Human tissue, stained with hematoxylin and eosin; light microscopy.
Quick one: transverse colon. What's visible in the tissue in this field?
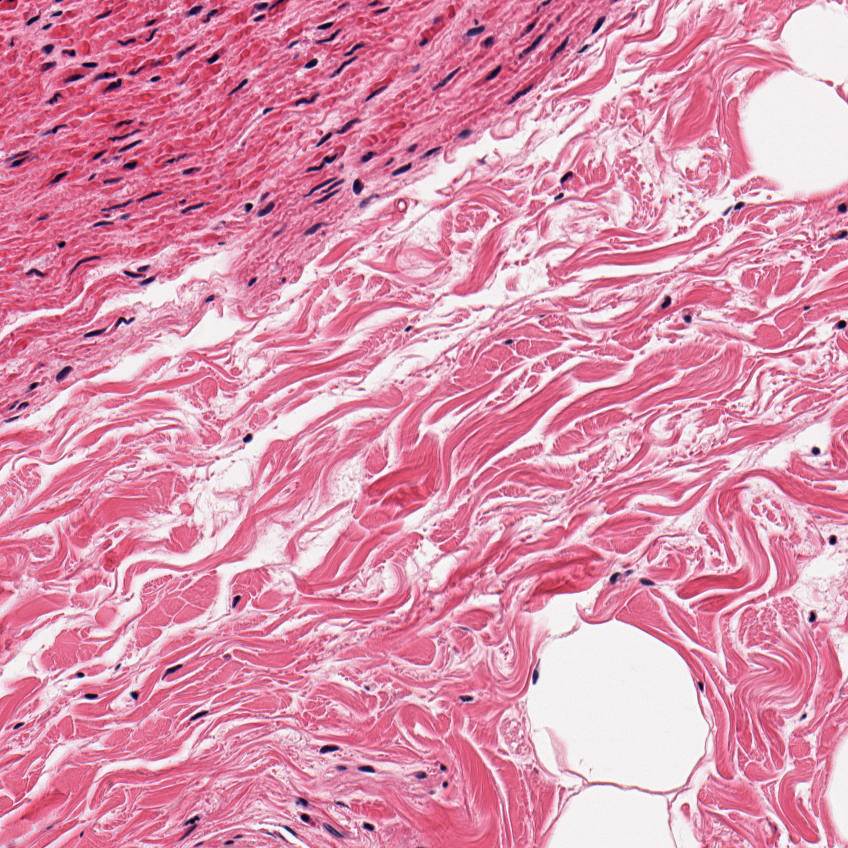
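Look first at the dense band in the upper left: it holds many dark, elongated, spindle-shaped nuclei lying parallel to its fibres. Now move below it, where the collagen bundles are thick, wavy and deep pink, with only scattered small dark nuclei between them. Through the middle of the field, narrow white clefts separate many of those bundles. Notice too that there is no epithelium anywhere.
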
